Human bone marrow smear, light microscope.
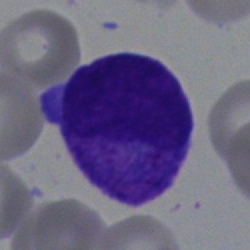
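Blast in the middle of the field, its chromatin finely textured and free of coarse clumps. No vacuoles can be made out anywhere in the cell. Pale red cells surround it on several sides. The picture is slightly out of focus.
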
